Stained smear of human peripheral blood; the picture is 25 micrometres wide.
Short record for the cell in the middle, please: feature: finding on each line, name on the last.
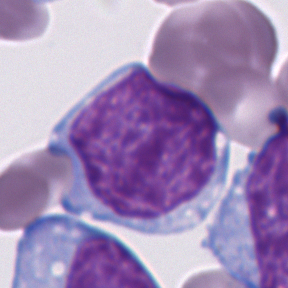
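Nucleus: fills most of the cell as one unlobed mass
Cytoplasm: only a narrow rim, pale blue
Outline: irregular, with slight angles instead of a smooth circle
Name: myeloblast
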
